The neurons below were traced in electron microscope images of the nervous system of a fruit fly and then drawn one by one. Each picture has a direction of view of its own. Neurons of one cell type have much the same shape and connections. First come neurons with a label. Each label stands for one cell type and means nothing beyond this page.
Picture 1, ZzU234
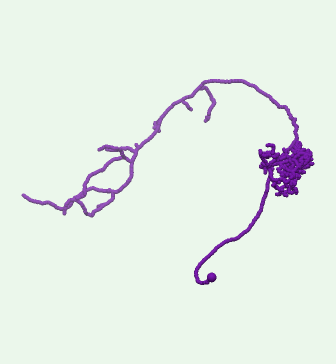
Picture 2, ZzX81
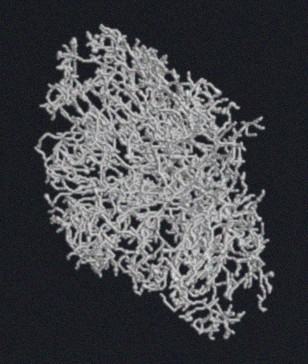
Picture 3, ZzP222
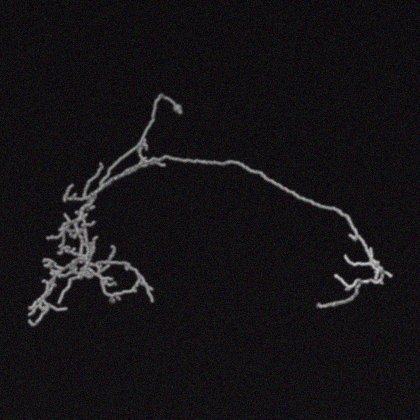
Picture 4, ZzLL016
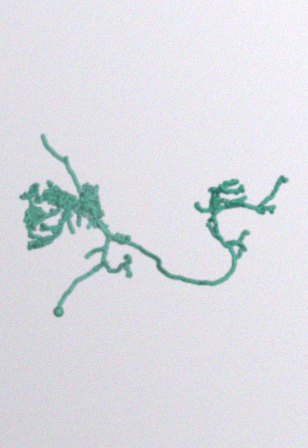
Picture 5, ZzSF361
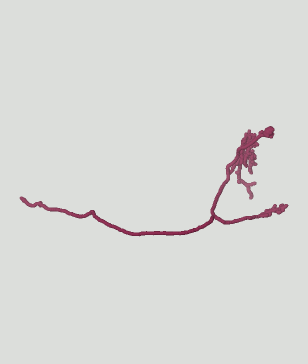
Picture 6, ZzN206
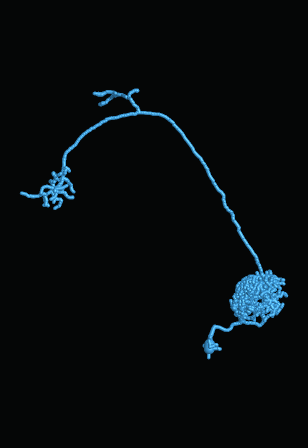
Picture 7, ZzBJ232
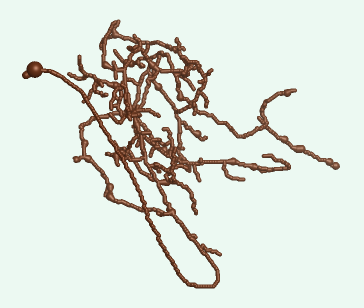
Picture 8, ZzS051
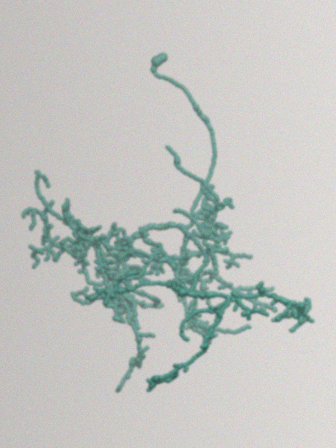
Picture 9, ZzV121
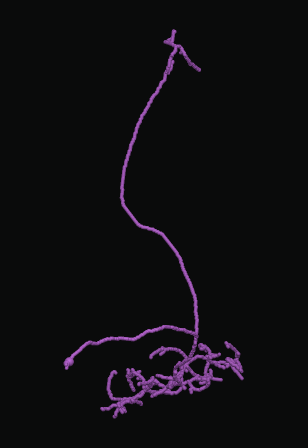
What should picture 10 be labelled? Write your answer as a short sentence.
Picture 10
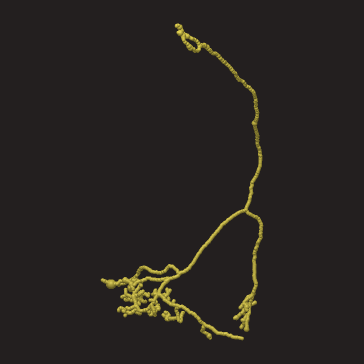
It belongs to ZzSF361.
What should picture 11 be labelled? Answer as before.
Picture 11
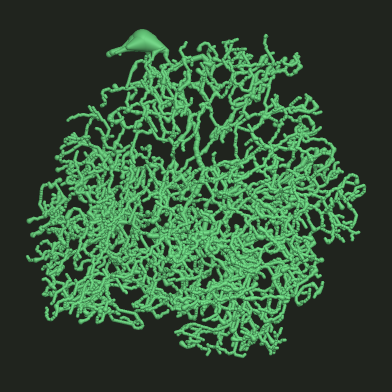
It belongs to ZzX81.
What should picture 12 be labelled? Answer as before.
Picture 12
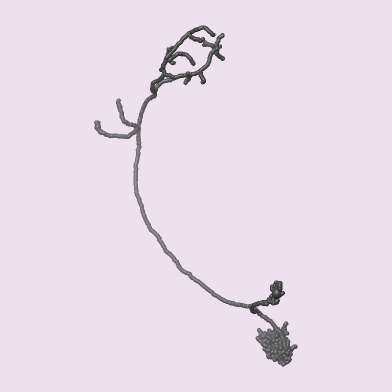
It belongs to ZzU234.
